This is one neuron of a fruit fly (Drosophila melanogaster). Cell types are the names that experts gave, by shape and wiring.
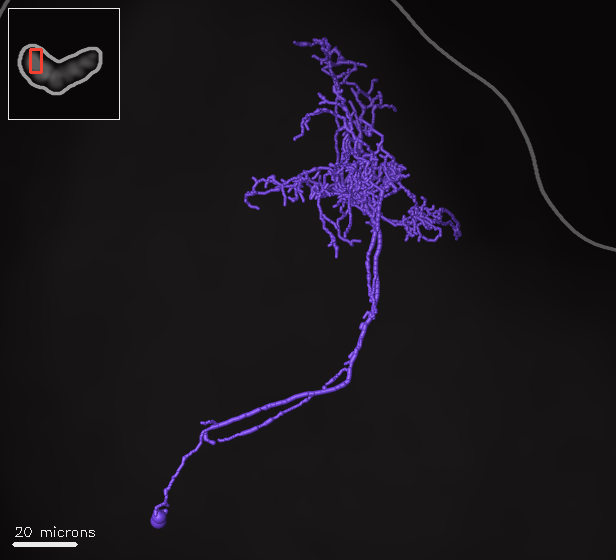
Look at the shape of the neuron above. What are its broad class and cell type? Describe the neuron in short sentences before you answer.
From top to bottom in the picture it spans about 160 microns. Dozens of branch ends can be seen. This is a central-brain intrinsic neuron. The cell type is PLP069.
